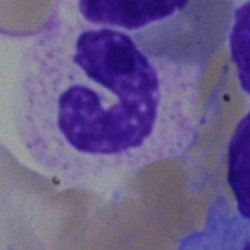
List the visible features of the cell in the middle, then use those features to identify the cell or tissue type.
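A single unsegmented nucleus is bent into a curved, hook-like band. Its chromatin is dark purple and coarsely clumped. The cytoplasm shows no vacuoles, and the cell outline is rounded, with no projections from the surface. This is a band neutrophil.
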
